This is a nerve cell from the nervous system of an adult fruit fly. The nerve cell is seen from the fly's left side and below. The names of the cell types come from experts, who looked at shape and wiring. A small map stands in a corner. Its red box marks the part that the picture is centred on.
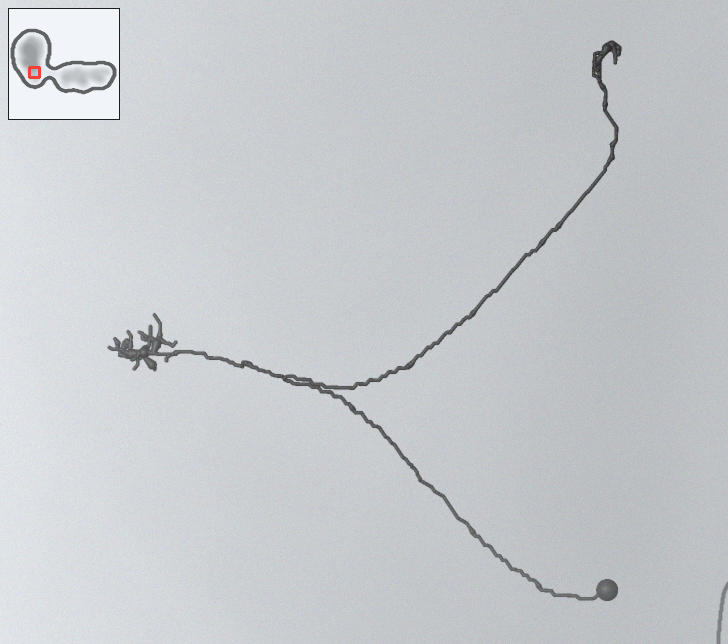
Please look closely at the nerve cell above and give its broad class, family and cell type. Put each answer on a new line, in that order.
optic-lobe intrinsic neuron
T
T3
